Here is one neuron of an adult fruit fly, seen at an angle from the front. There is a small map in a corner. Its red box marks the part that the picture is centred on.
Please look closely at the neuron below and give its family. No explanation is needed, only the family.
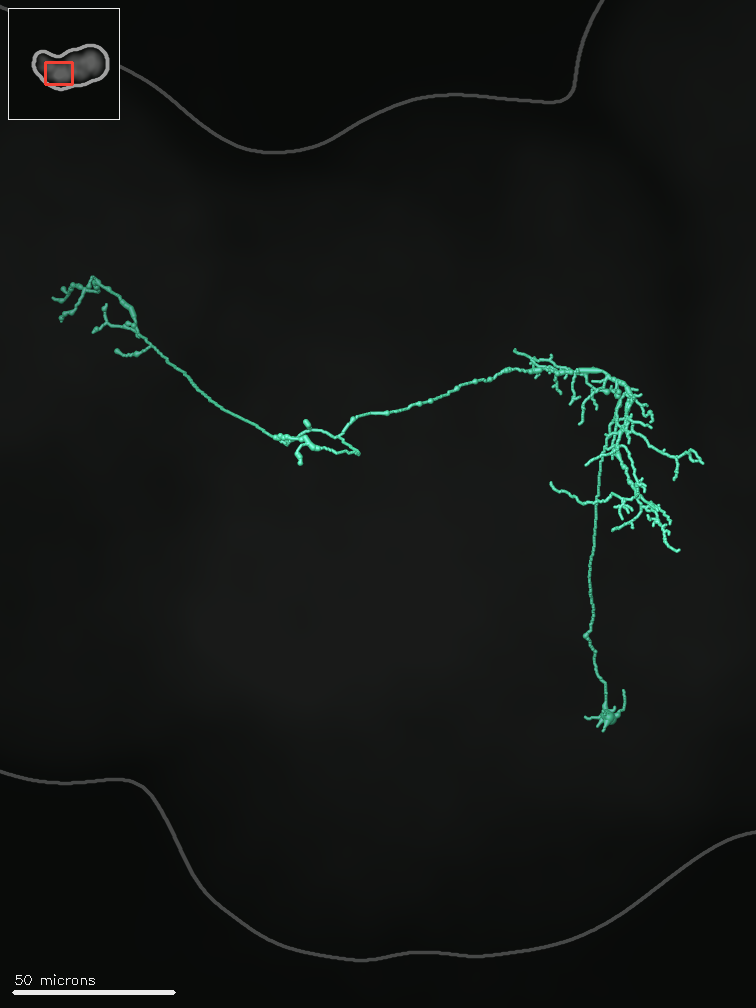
hemilineage 06A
